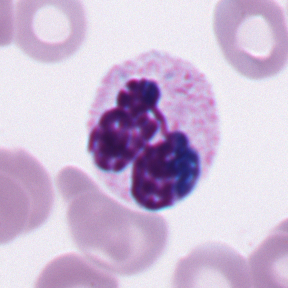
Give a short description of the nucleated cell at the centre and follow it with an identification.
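Look first at the chromatin: it's dark purple and coarsely clumped, and you can't see any nucleoli. Now the cytoplasm, packed with many small pink-red granules and free of vacuoles. This is a segmented neutrophil.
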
